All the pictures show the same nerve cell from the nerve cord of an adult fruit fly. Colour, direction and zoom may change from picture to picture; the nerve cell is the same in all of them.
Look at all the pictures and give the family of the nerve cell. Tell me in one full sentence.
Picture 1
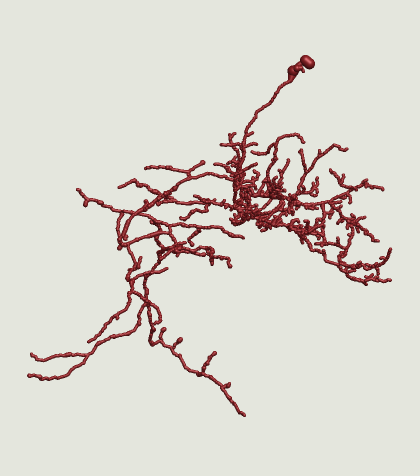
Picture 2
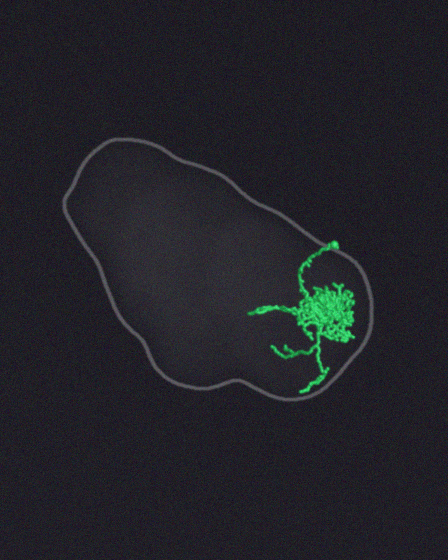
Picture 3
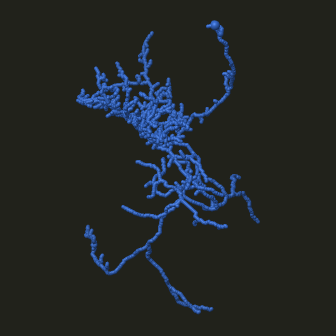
It is hemilineage 01A that names the family of this nerve cell.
